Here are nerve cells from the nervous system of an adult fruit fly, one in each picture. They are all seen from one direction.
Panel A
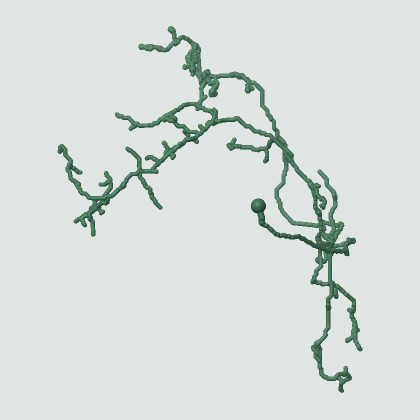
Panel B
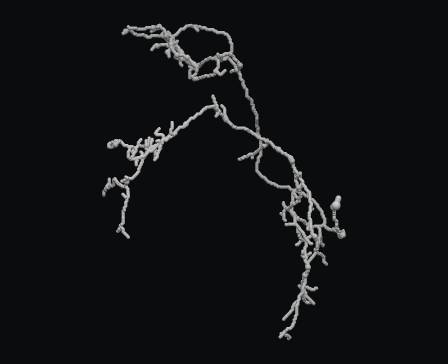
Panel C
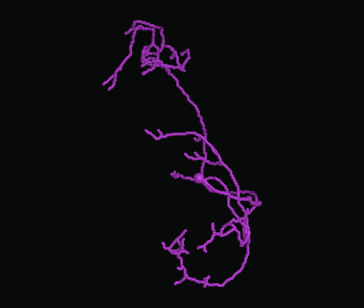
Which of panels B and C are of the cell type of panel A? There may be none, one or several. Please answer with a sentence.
Panel B is of the same cell type.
